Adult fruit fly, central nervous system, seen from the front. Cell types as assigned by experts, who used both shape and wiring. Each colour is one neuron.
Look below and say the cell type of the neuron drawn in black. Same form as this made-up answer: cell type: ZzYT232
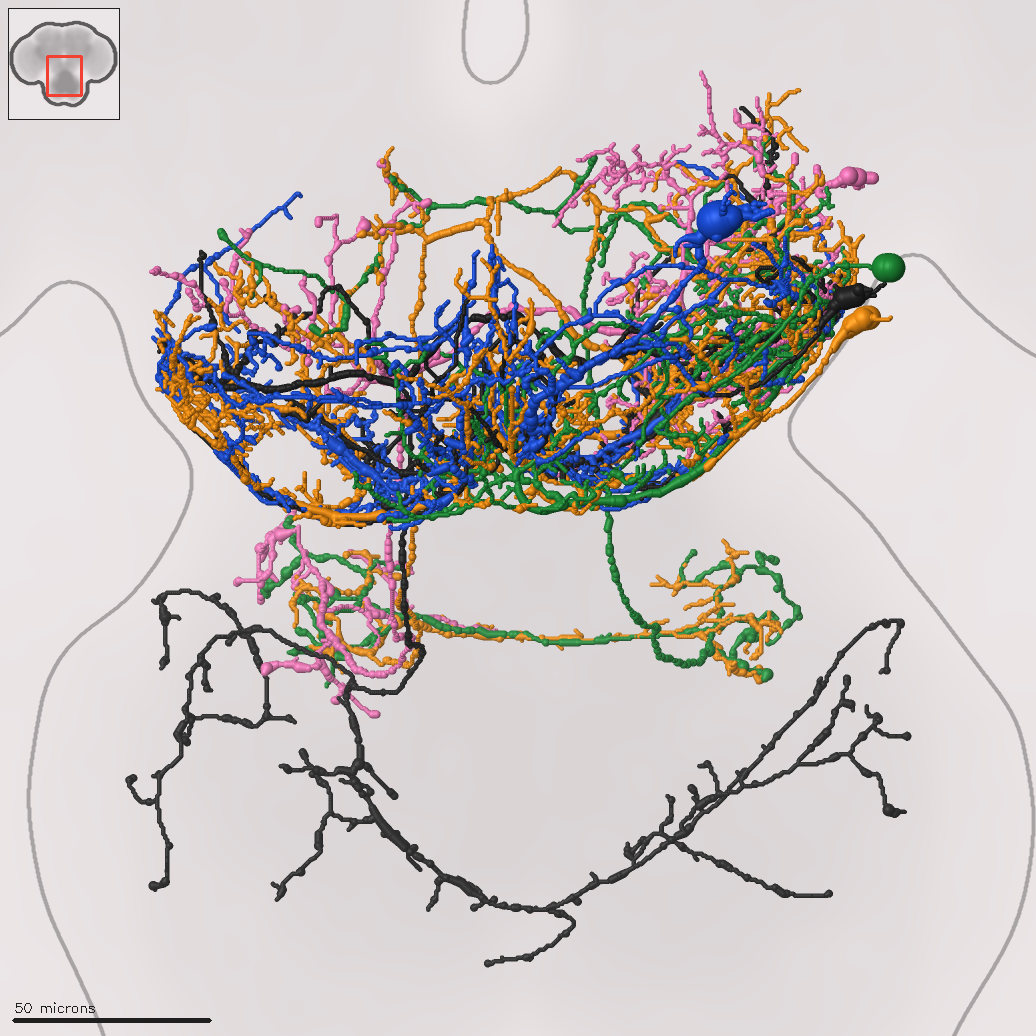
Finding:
cell type: DNge022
